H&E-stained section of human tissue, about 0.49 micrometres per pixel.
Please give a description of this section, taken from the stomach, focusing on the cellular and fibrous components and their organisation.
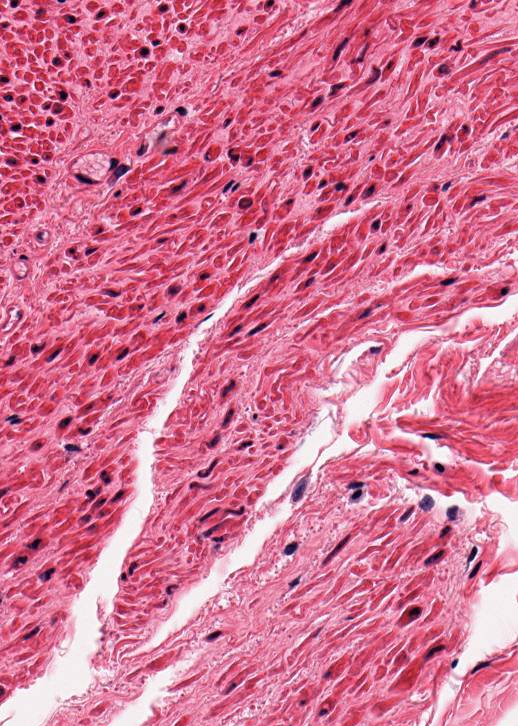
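Most bundles run diagonally, from the lower left toward the upper right. Where cells are cut lengthwise, their nuclei are elongated and cigar-shaped, with blunt ends. Their cytoplasm is pink and eosinophilic. Bundles in the lower right are paler and more loosely arranged than those in the upper left.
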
